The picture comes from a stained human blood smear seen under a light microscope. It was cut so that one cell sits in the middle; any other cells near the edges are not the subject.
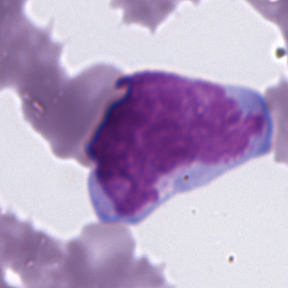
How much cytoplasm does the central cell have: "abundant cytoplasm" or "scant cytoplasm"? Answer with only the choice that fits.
Scant cytoplasm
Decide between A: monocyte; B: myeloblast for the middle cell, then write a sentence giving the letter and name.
The cell right in the middle is a myeloblast, so option B is the one.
